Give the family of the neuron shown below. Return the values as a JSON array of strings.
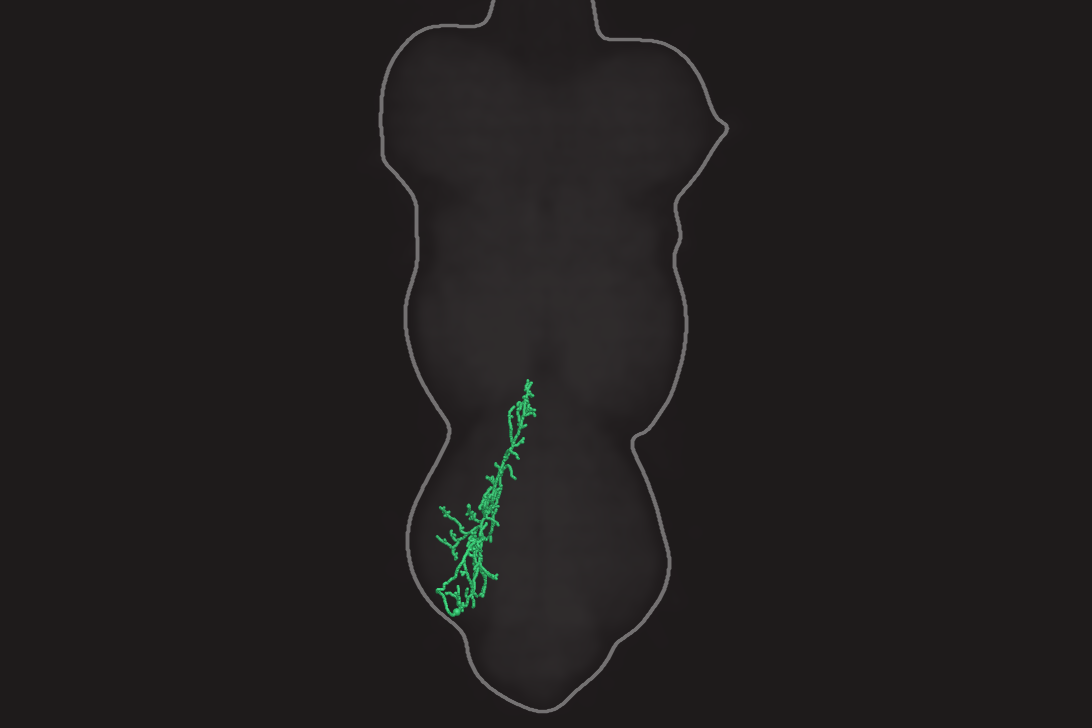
["hemilineage 19A"]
